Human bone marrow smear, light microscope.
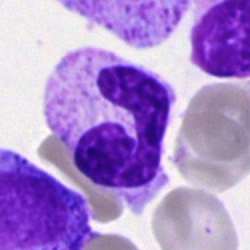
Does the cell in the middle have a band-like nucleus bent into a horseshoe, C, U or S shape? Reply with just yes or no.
Yes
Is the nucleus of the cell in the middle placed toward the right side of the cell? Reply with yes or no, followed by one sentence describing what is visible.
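Yes. The nucleus lies toward the right and lower part of the cell, leaving most of the cytoplasm on the upper left.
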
